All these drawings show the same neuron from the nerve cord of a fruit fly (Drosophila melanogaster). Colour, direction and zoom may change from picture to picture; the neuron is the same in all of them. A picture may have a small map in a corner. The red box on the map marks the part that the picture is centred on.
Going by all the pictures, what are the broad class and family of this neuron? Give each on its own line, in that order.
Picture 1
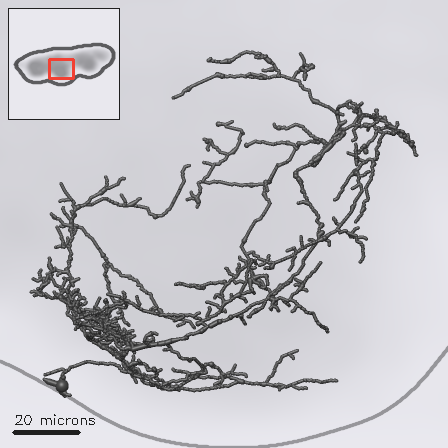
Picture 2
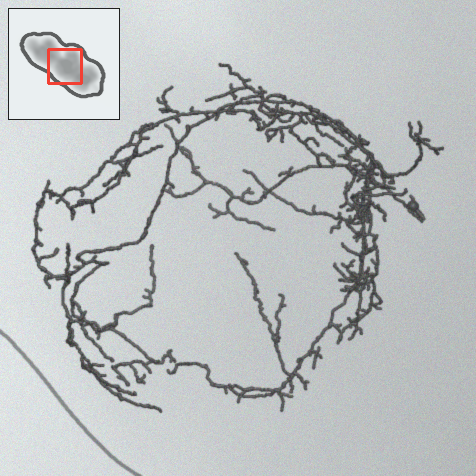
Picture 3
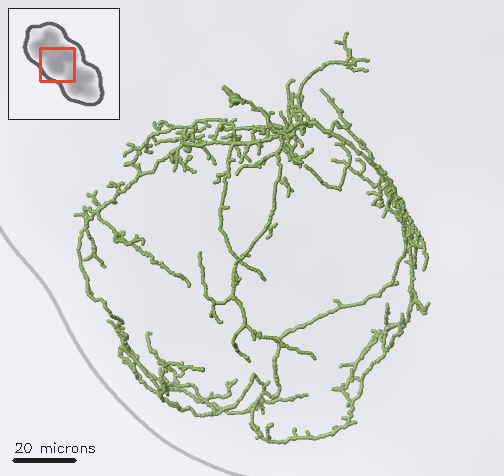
nerve-cord intrinsic neuron
hemilineage 04B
